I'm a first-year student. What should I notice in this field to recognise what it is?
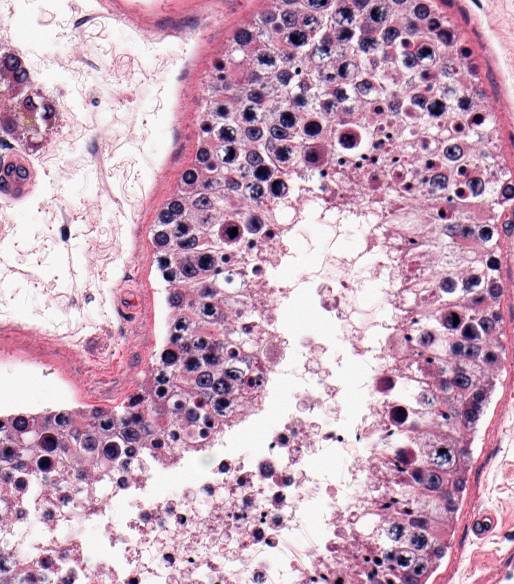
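I'd call this a seminiferous tubule. A large tubule fills the centre and right of the field, and part of a second shows at the lower left. Its lining is many cell layers thick rather than one even row, so this isn't the duct of the epididymis.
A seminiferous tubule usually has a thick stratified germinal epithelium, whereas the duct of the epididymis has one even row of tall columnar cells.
Most of these cells are round, with large, round, darkly stained nuclei. Each tubule is bounded by a thin, wavy, pink fibrous layer.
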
